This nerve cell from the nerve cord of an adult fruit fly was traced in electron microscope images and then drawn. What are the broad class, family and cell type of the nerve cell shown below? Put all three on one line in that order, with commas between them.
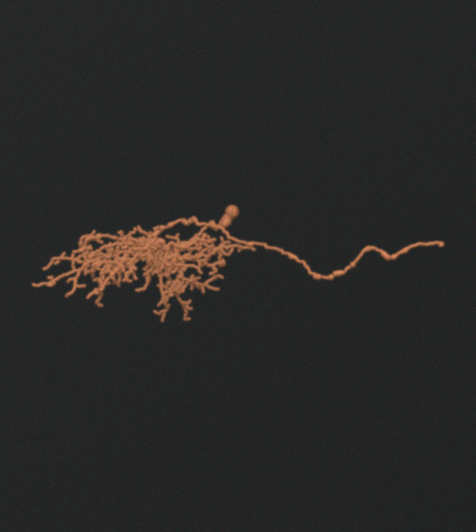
nerve-cord intrinsic neuron, hemilineage 19A, IN19A099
